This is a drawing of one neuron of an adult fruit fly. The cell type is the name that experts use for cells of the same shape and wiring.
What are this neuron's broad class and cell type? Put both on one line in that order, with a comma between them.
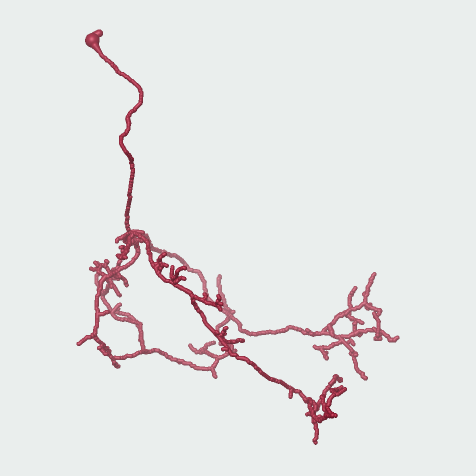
central-brain intrinsic neuron, PVLP209m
